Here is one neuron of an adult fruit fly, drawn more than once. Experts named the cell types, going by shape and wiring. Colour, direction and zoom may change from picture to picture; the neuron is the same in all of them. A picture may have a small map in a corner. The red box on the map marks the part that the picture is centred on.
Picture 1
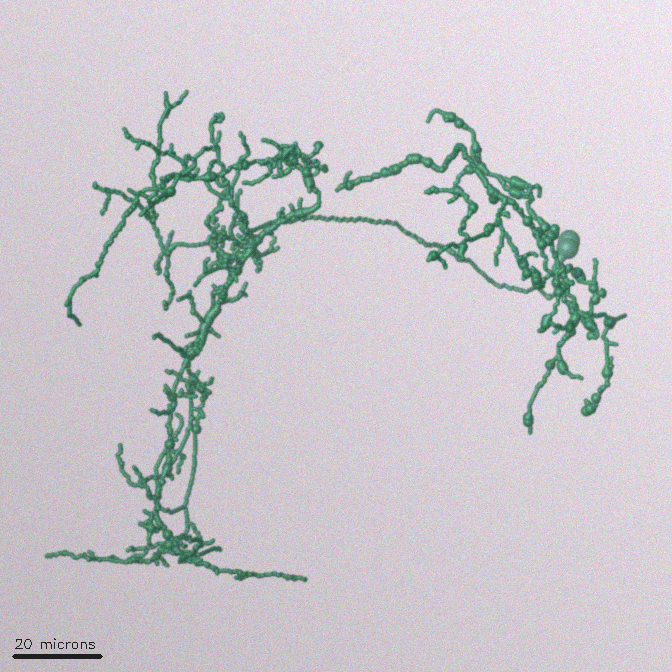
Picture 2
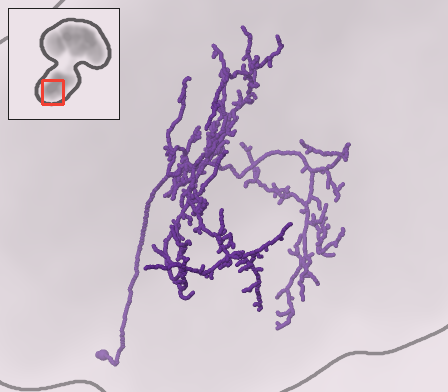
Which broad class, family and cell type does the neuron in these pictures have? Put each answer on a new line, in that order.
nerve-cord intrinsic neuron
hemilineage 03A
IN03A055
